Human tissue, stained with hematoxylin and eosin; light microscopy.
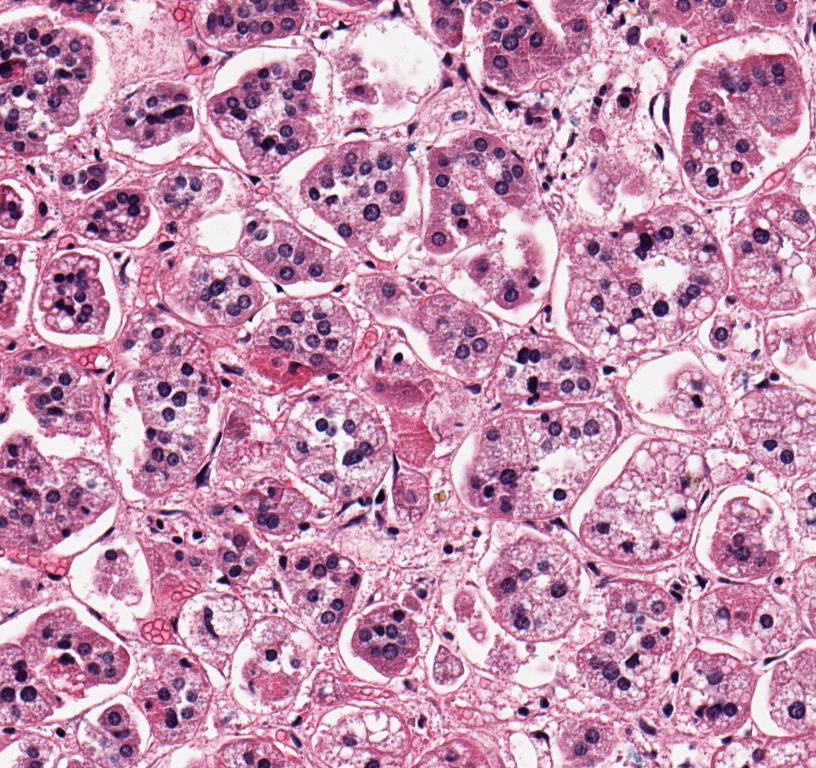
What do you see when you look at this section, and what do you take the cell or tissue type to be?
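To begin with the nest cells: many have pink, granular cytoplasm with numerous small clear vacuoles. Next, a few cells near the centre of the field have denser, more deeply eosinophilic cytoplasm than their neighbours. Then the septa between nests, which carry scattered elongated dark nuclei and small capillaries holding red blood cells, for example at the lower left. It is adrenal gland.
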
